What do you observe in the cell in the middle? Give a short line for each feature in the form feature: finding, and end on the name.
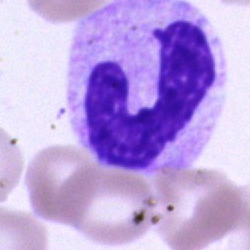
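Nucleus: curved into a U, open side facing upward
Chromatin: dark purple, coarsely clumped
Cytoplasm: plentiful, pale lilac
Granules: fine and faint violet, within the cytoplasm
Name: band neutrophil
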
